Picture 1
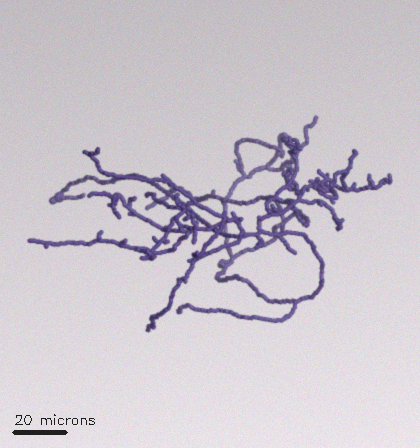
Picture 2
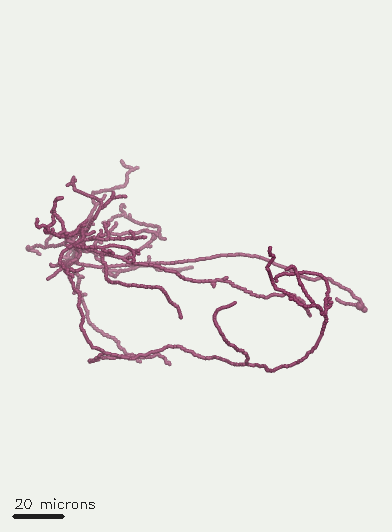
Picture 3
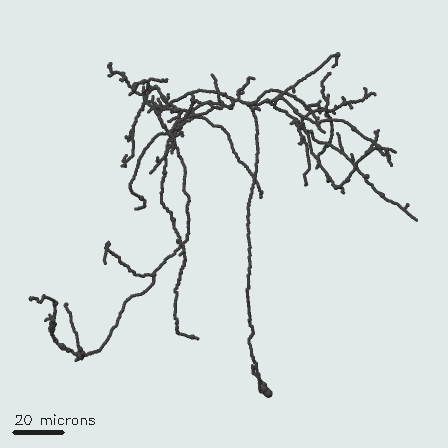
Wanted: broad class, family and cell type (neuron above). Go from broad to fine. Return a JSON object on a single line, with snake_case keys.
{"broad_class": "nerve-cord intrinsic neuron", "family": "hemilineage 12B", "cell_type": "IN12B051"}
